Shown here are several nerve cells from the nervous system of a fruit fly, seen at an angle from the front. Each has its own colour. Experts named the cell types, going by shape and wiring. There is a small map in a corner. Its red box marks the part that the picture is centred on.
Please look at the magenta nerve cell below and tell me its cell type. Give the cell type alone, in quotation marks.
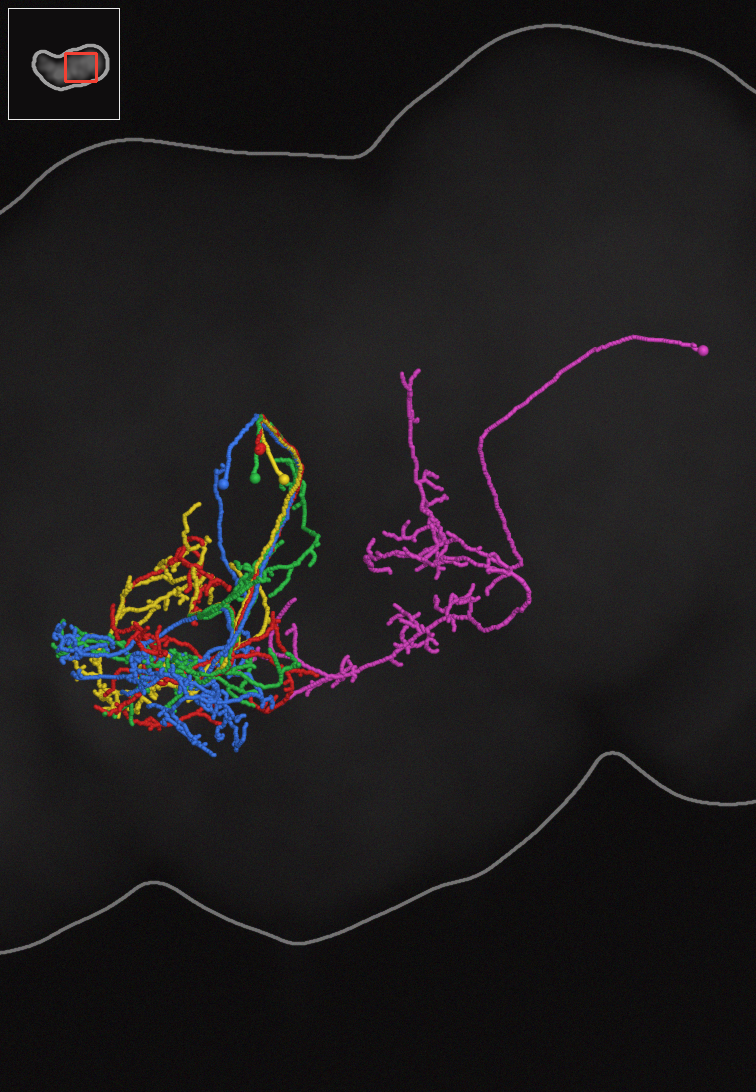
"SAD005"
